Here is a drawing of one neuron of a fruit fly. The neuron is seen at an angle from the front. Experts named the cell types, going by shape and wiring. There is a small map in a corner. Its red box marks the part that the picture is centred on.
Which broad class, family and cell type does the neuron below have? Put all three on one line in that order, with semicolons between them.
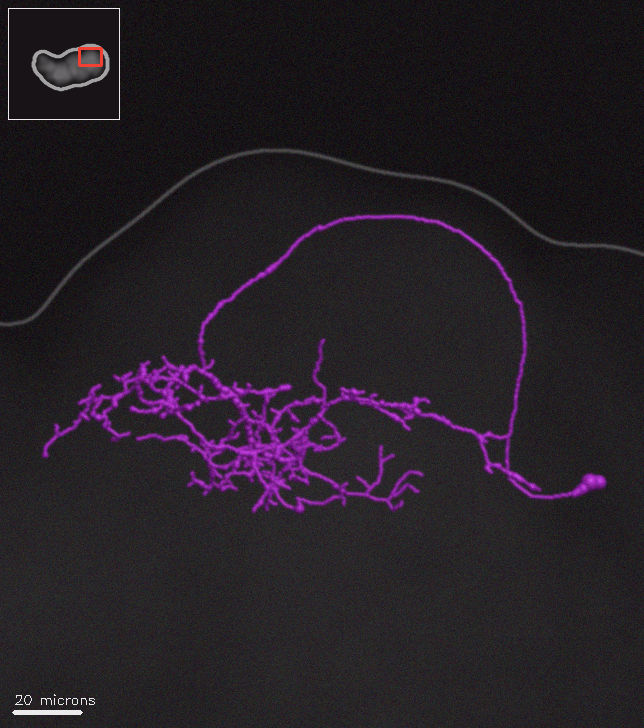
central-brain intrinsic neuron; hemilineage SLPav2; SMP045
